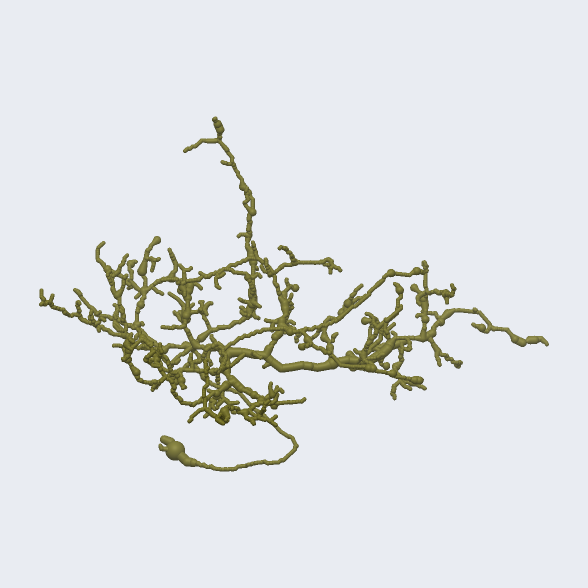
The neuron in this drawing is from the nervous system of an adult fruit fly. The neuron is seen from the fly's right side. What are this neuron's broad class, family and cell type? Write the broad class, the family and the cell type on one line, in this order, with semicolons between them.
central-brain intrinsic neuron; hemilineage WEDa1; CB1948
